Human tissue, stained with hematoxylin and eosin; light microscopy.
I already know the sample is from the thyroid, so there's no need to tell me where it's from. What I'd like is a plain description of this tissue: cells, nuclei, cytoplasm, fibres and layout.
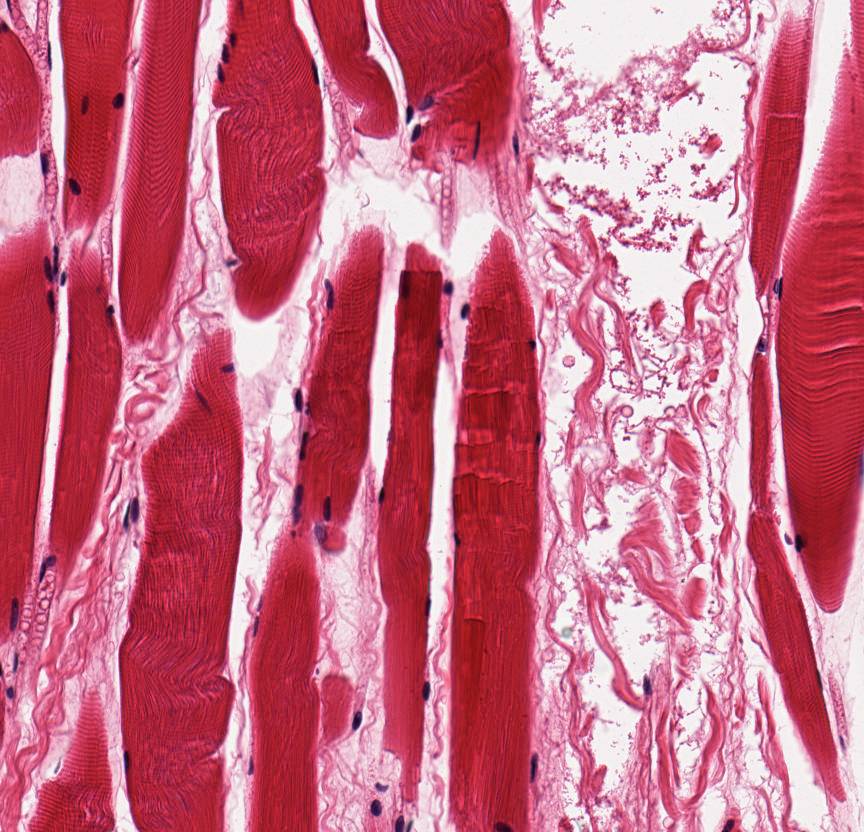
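Fine transverse cross-striations run along the length of the muscle fibres. Their nuclei are small, dark and oval, positioned at the fibre edges rather than centrally. The fibre cytoplasm is stained deep red. Between the fibres lies pale pink loose connective tissue containing wavy collagen strands.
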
